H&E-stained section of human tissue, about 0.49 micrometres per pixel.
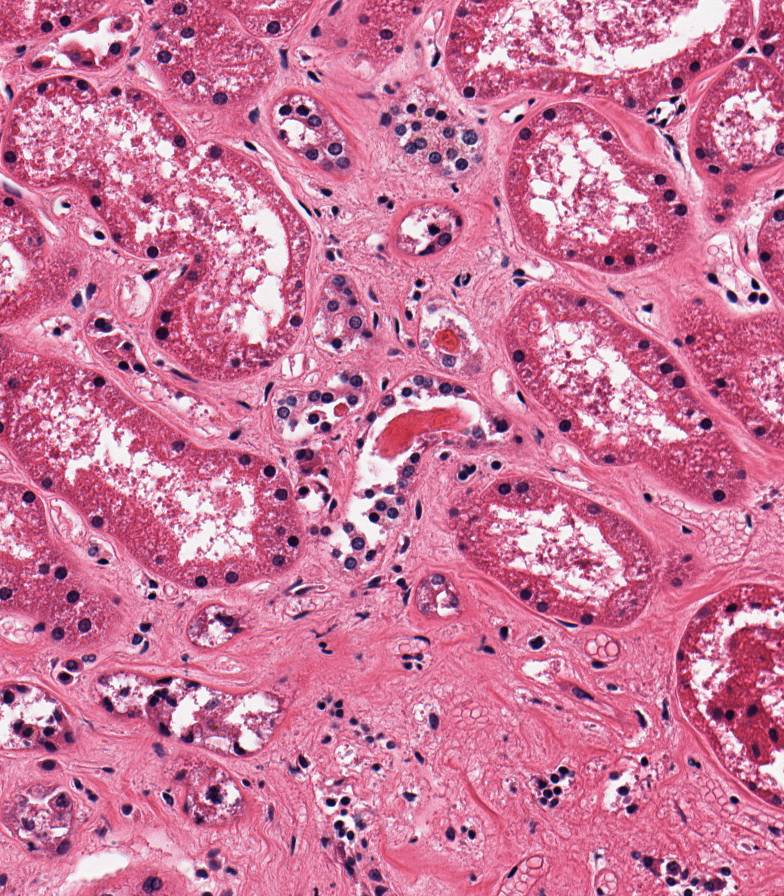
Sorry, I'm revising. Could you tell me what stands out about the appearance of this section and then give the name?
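Tubules crowd the field, cut in cross and oblique section, separated by pink fibrous stroma that's widest in the lower centre. The larger ones have a single cell layer, abundant granular eosinophilic cytoplasm and round dark nuclei toward the base. Near the centre a small vessel holds a bright red mass of red blood cells. It's renal cortex.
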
